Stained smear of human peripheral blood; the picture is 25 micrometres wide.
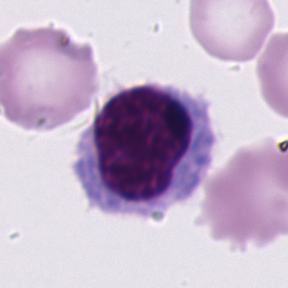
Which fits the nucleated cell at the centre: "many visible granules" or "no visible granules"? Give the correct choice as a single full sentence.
The cell's cytoplasm contains no granules that can be seen.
